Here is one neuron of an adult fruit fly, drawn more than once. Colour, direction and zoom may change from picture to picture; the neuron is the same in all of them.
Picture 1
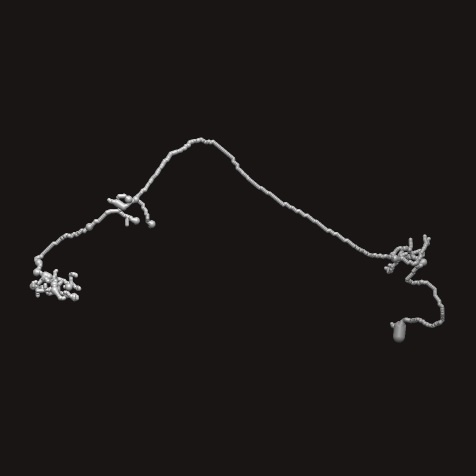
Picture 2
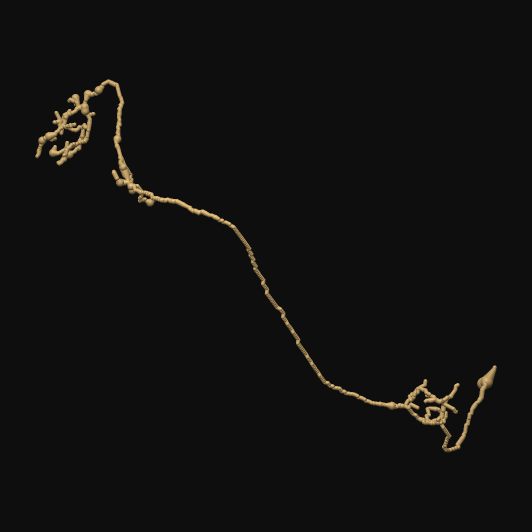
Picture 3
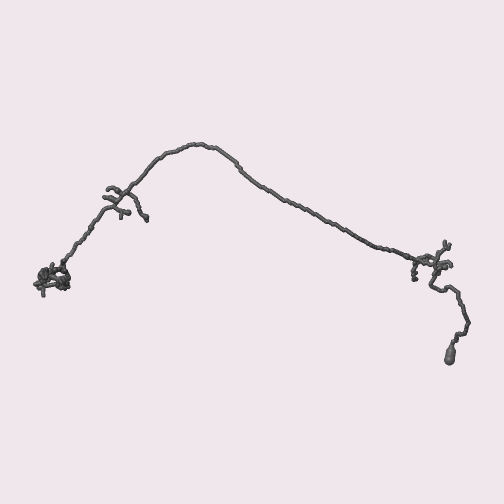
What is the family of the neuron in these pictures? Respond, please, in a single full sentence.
This neuron is sorted under the family class CX.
